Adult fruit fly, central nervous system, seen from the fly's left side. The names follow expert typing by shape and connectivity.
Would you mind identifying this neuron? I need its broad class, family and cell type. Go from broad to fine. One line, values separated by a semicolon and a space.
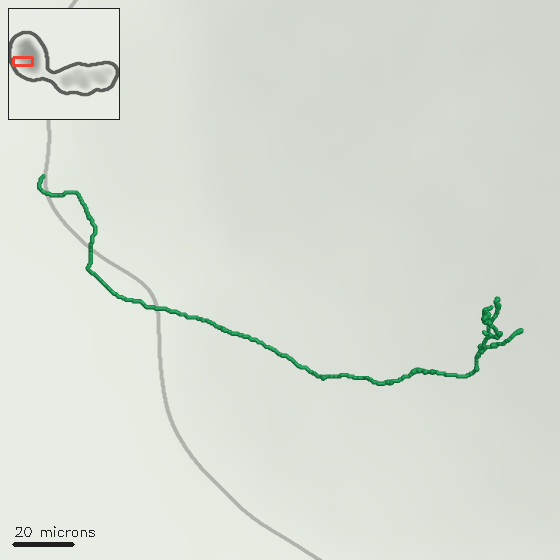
sensory neuron entering the brain; class mechanosensory; JO-ED2_a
